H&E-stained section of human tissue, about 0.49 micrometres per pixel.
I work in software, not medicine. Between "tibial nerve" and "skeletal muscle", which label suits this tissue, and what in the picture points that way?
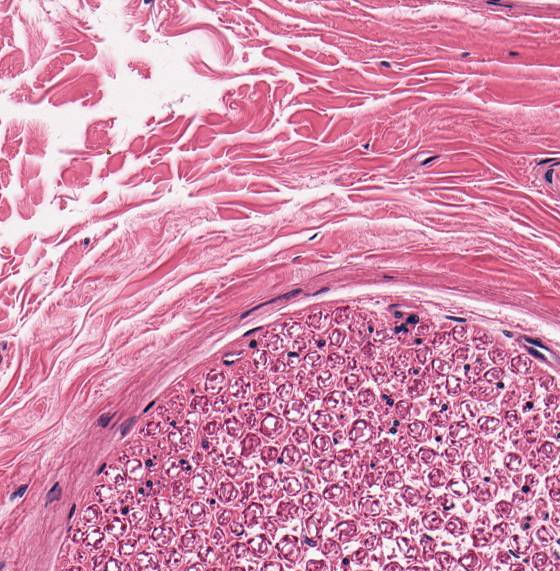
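Looking it over, this is tibial nerve. The rounded bundle, lower right, is packed with small circular profiles: myelinated nerve fibres cut across, each a pale ring around a small central pink axon. Above and left is fibrous tissue, dense pink collagen bundles curving in wavy bands parallel to the bundle's edge, with few thin, elongated nuclei.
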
